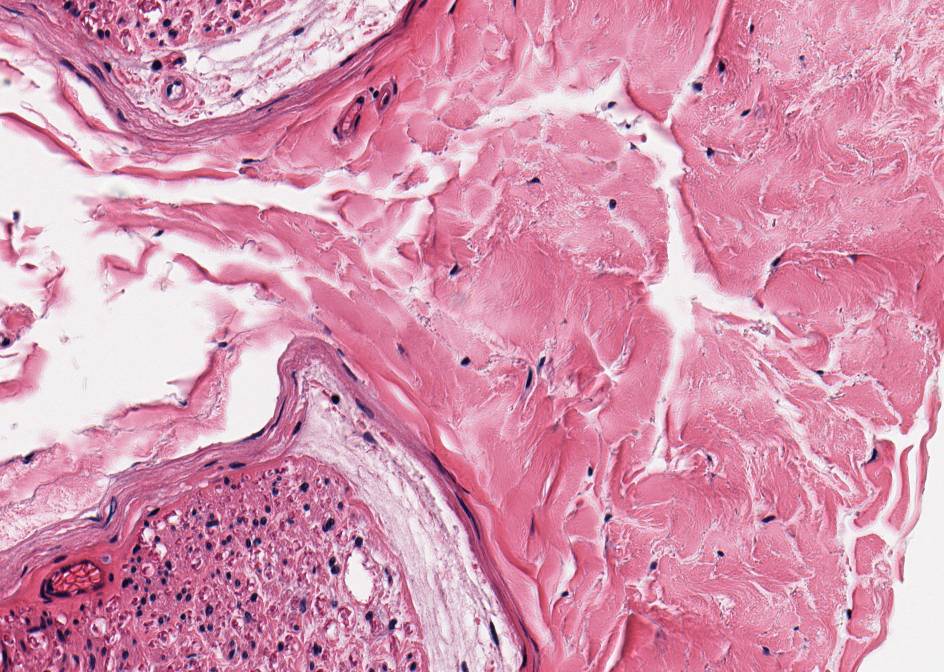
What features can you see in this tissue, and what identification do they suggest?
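Centre and right: dense pink collagenous connective tissue, with sparse small dark elongated nuclei scattered singly. Left edge: two rounded bundles, one top, one bottom, packed with many small round profiles, each enclosed by a thin sheath of flattened, concentrically layered cells. Name: tibial nerve.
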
